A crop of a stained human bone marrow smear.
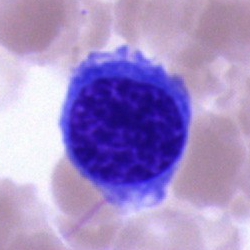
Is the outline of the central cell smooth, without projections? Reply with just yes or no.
No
